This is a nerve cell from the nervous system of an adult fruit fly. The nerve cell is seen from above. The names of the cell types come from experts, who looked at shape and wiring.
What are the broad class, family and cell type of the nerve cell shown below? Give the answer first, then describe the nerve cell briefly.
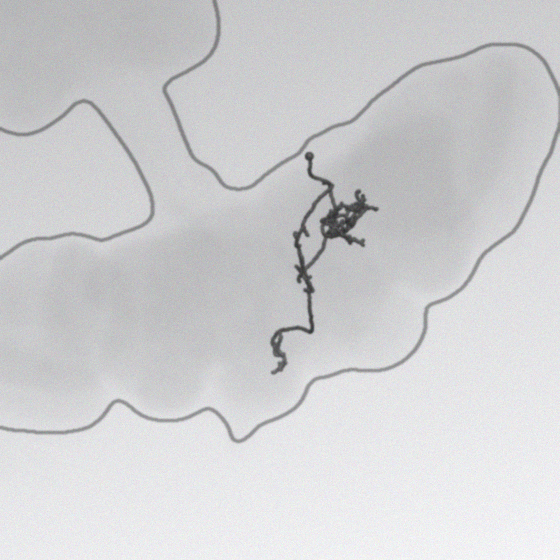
Its broad class is central-brain intrinsic neuron. The family is hemilineage SMPpv1. Its cell type is CB4205. The cell body is at the top of the picture. In this view it is taller than it is wide.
